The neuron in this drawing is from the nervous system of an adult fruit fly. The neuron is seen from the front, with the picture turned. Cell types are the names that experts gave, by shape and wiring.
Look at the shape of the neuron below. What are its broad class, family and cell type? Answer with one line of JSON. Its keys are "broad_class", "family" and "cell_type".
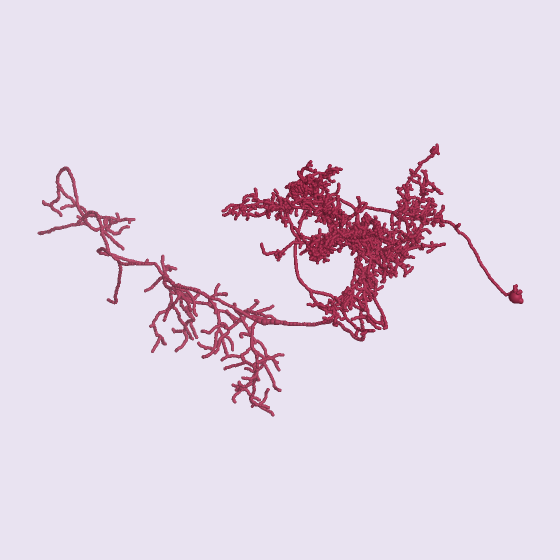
{"broad_class": "descending neuron", "family": "hemilineage MX3", "cell_type": "DNg97"}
